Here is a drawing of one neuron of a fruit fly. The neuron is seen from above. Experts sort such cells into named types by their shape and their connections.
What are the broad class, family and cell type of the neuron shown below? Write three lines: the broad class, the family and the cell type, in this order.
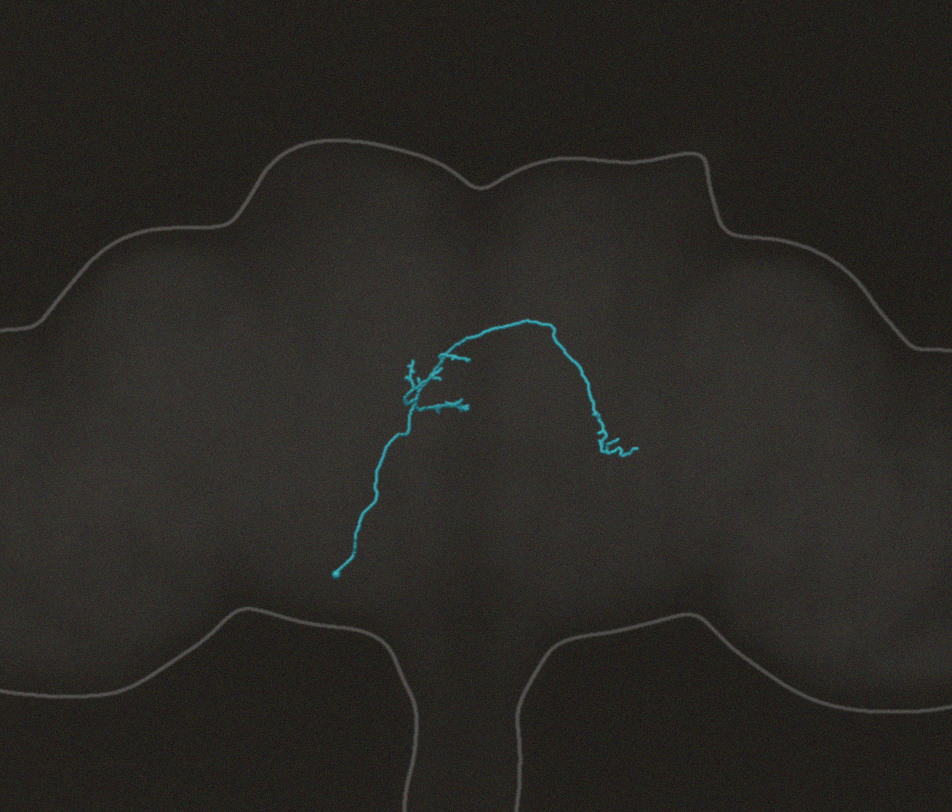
central-brain intrinsic neuron
class CX
FS4A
